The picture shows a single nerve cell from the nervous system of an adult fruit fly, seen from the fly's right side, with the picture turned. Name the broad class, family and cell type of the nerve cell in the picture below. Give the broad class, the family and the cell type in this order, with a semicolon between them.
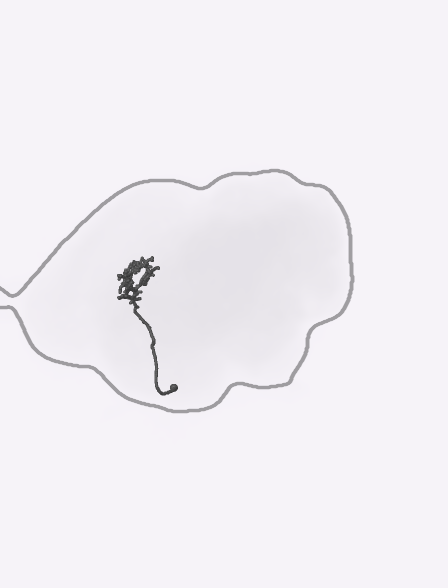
central-brain intrinsic neuron; hemilineage MD3; PS323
